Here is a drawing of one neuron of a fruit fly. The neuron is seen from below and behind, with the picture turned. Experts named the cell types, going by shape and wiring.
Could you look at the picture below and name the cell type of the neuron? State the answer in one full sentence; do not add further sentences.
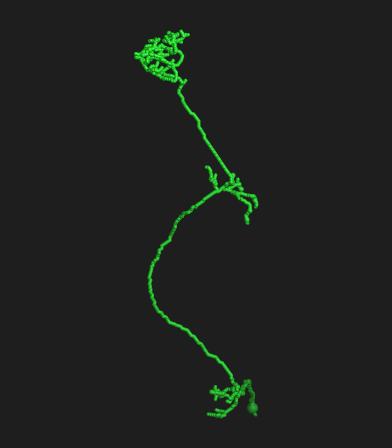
This neuron is typed as PFNm_a.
